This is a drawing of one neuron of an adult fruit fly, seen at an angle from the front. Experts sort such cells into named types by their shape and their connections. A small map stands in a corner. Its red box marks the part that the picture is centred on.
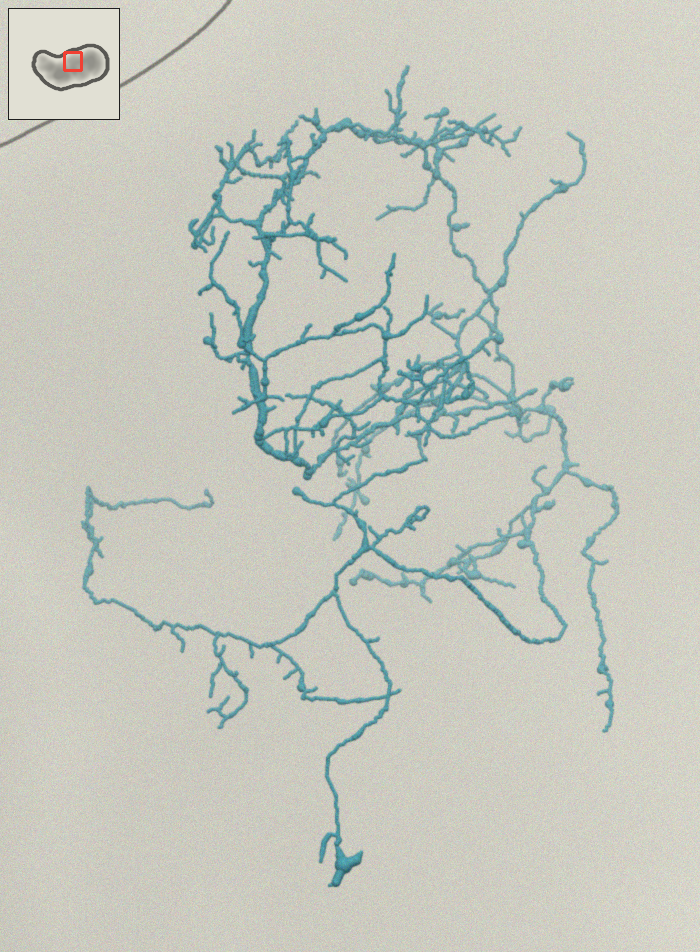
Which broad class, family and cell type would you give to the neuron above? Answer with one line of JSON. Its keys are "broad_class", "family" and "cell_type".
{"broad_class": "central-brain intrinsic neuron", "family": "hemilineage SLPa&l1_anterior", "cell_type": "CB3908"}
